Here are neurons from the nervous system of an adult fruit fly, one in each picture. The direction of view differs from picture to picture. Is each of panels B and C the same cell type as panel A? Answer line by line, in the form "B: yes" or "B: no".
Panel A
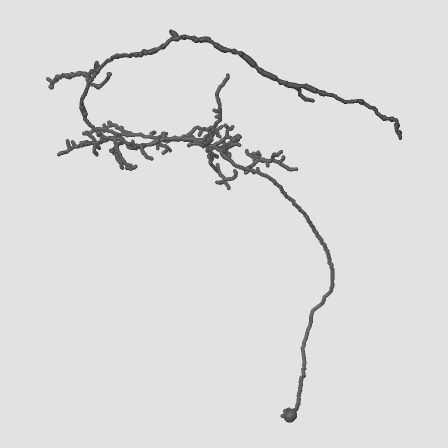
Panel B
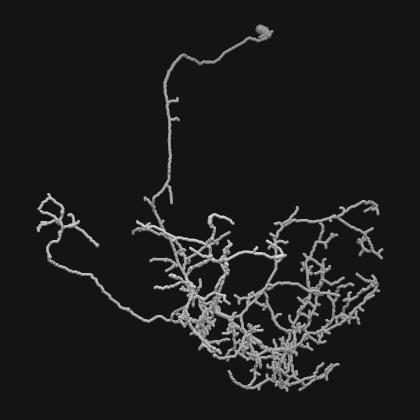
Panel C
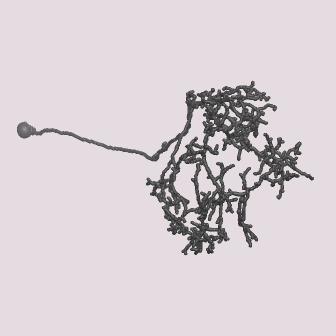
B: no
C: yes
